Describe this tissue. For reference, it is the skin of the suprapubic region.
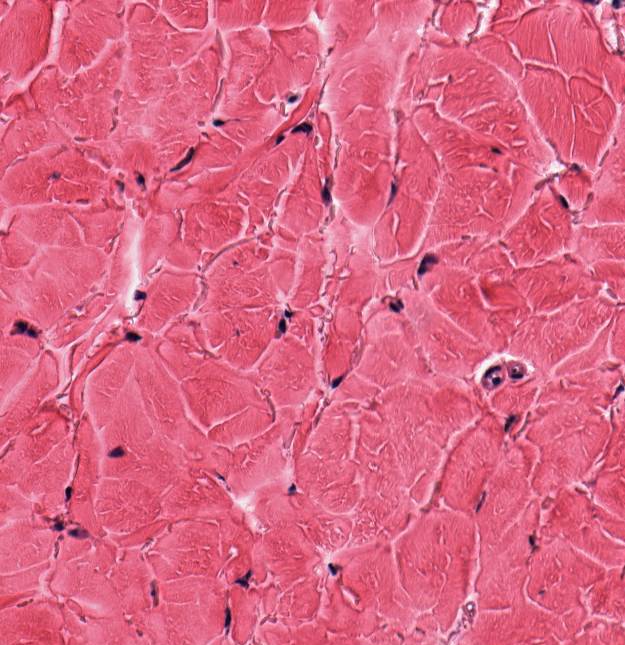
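Closely packed, angular, polygonal muscle fibres cut in cross section occupy the entire field. Their nuclei are small, dark and flattened, and are positioned at the fibre edges rather than centrally. Neighbouring fibres are separated only by thin strands of pale connective tissue. Right of the field centre lies a small vessel containing two round nuclei.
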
